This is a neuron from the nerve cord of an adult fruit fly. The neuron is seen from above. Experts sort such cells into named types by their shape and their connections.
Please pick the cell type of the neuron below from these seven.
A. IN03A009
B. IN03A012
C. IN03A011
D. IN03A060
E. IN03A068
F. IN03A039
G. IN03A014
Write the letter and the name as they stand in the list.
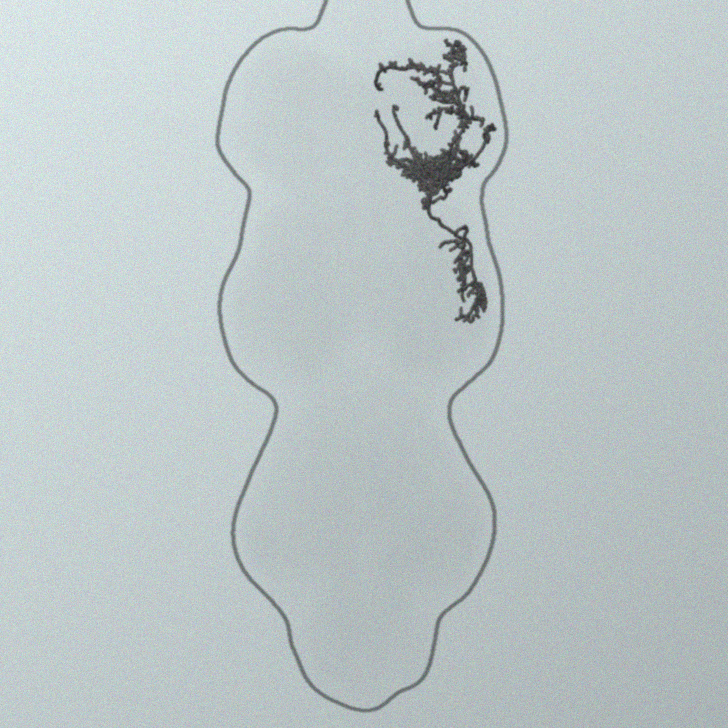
A. IN03A009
